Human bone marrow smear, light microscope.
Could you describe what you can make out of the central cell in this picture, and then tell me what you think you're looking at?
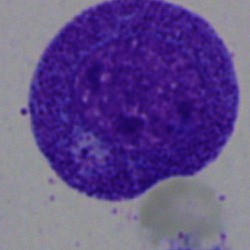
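The cell is roughly round, with a smooth edge. Its chromatin appears finely stippled rather than coarsely clumped. Several small pale spots lie scattered through the nucleus. A paler patch occupies the lower left part of the cell. This is a promyelocyte.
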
